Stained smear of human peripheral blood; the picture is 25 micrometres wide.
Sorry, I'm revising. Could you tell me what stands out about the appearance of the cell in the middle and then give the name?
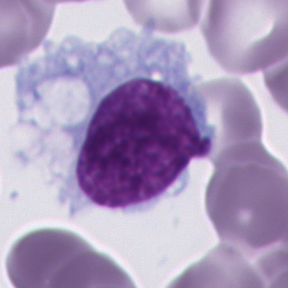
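Start at the border: irregular and frayed, with many small ruffles. The chromatin is dark purple, mottled with coarse clumps. Cytoplasm above and left of the nucleus holds many clear vacuoles; no distinct granules are seen. This is a hairy cell.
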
